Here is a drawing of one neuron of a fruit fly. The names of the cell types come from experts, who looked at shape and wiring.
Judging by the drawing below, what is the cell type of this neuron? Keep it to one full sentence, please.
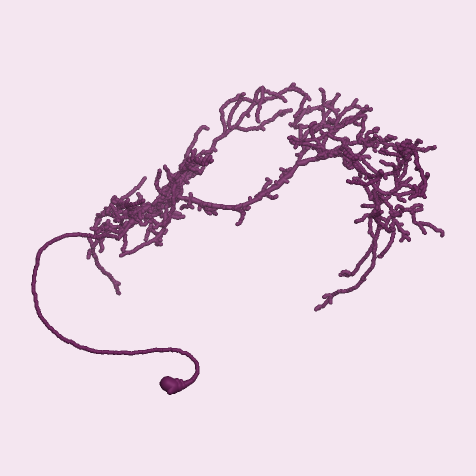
The cell type CL007 is the type of this neuron.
